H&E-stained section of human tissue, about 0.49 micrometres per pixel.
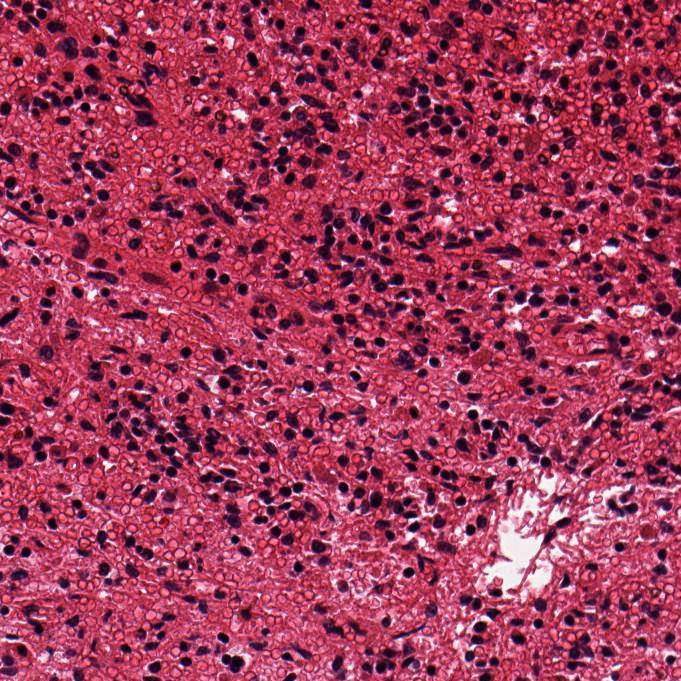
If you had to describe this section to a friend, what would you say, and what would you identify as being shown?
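Notice the diffuse, densely cellular sheet, without glands or other organised units. Closely packed round pink red blood cells fill the background; small round dark nuclei scatter densely and fairly evenly throughout. A band of faint pink fibrillary strands crosses the middle left. This is spleen.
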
